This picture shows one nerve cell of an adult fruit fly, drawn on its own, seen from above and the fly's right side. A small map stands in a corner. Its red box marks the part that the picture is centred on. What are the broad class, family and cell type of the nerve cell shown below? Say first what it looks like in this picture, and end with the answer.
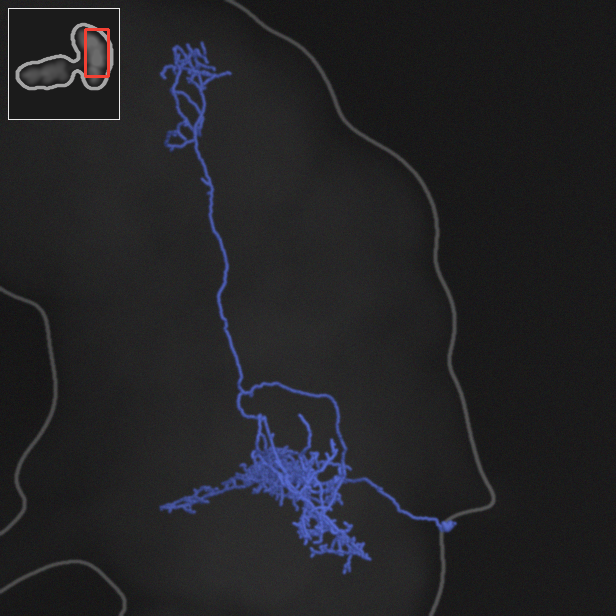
It is in the brain and does not reach the nerve cord. Its cell body lies at the lower right of the picture. The picture shows dozens of branch ends. Its broad class is central-brain intrinsic neuron. The family is hemilineage ALl1_ventral. Its cell type is SLP239.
